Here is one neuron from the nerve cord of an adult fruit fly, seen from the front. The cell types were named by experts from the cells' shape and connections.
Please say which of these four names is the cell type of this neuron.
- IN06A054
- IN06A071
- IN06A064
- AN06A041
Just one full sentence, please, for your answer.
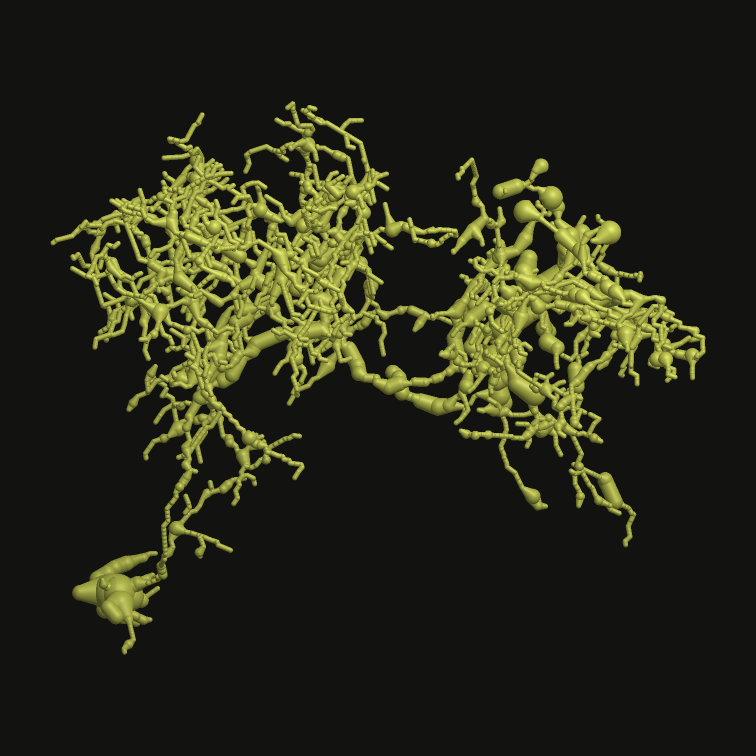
With respect to cell type, this neuron is IN06A064.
